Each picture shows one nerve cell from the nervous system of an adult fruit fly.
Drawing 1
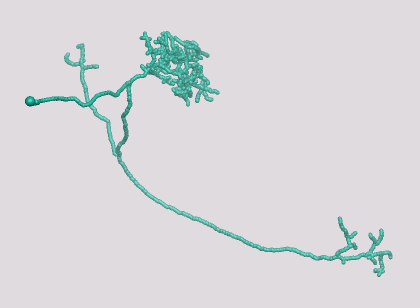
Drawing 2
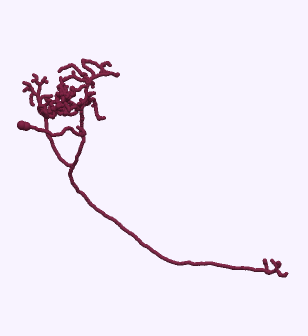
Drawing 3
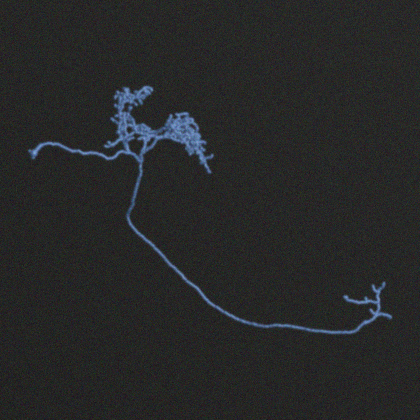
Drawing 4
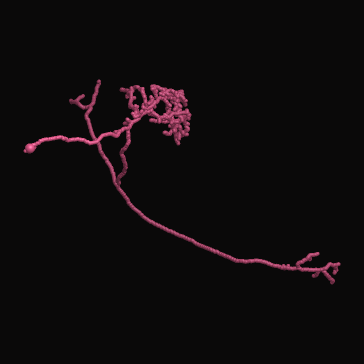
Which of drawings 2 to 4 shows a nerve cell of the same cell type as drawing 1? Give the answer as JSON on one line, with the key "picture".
{"picture": 4}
